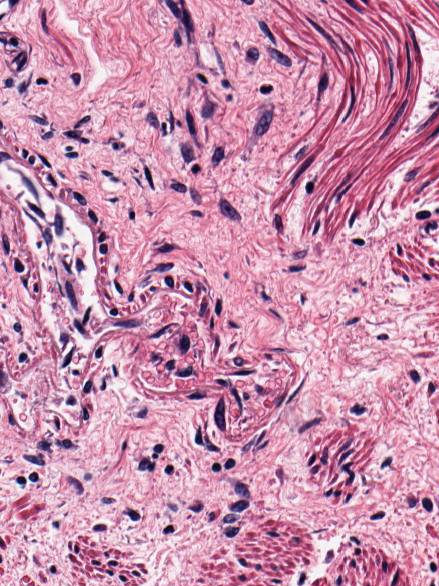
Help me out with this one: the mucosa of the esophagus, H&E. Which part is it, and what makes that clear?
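This section is loose connective tissue, made mostly of wavy pink collagen fibres.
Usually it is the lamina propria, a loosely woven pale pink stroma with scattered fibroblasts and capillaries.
Spindle-shaped, dark-staining nuclei lie scattered among the fibres, and thin-walled small vessels with slit-like lumens sit in the left half and centre. No epithelium is present anywhere.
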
